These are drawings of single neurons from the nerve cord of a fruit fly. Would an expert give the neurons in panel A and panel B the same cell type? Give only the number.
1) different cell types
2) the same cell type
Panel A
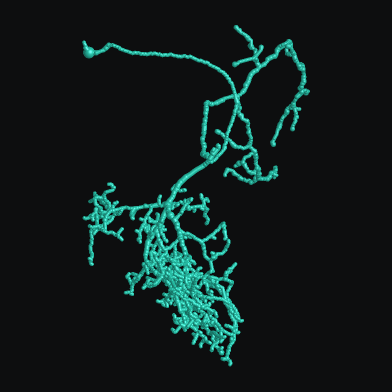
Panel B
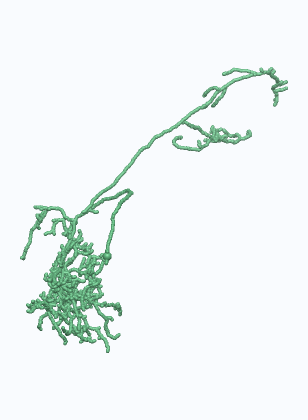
2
